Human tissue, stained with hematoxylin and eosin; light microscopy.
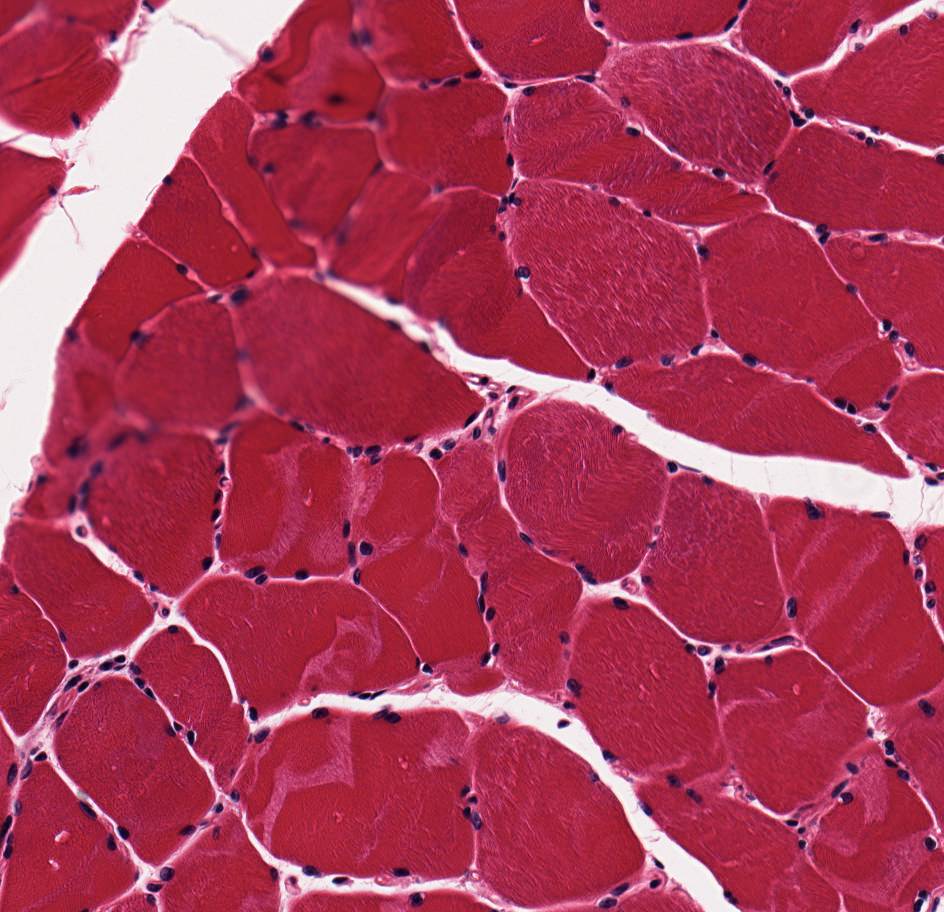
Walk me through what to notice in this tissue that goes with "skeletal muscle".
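For skeletal muscle, the nuclei are the part that fits best: they're dark, small and flattened, and sit at the edges of the fibres rather than in their centres.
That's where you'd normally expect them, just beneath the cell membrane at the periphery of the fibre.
Between the fibres there are only thin, pale strands of connective tissue, and no fat cells at all, either between single fibres or between groups of them. What doesn't sit so neatly is that several fibres carry irregular, wavy patches of paler pink in their cytoplasm.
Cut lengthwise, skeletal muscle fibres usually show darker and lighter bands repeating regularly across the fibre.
These patches are irregular and wavy, so they aren't that regular banding.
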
